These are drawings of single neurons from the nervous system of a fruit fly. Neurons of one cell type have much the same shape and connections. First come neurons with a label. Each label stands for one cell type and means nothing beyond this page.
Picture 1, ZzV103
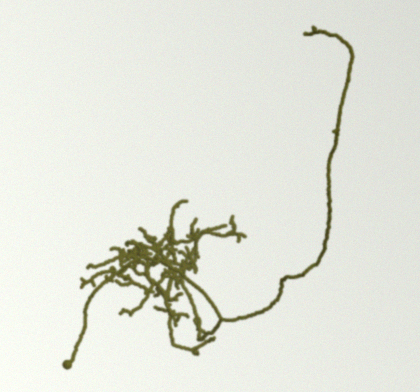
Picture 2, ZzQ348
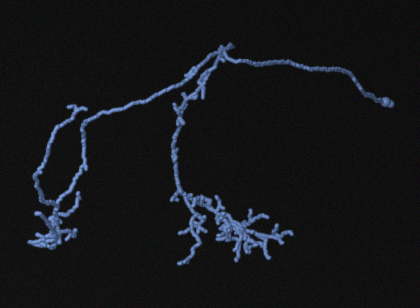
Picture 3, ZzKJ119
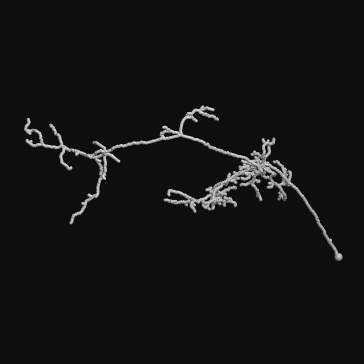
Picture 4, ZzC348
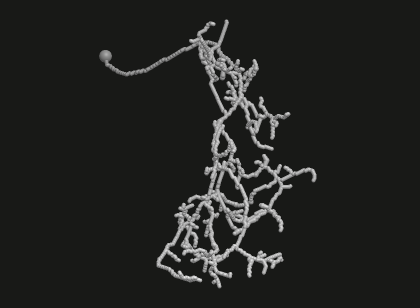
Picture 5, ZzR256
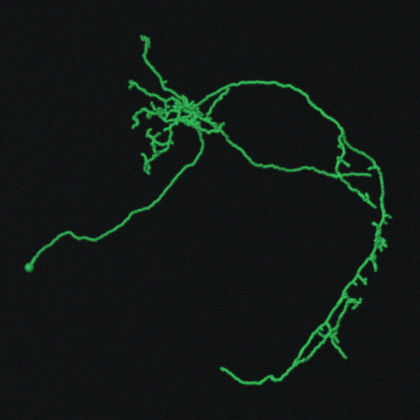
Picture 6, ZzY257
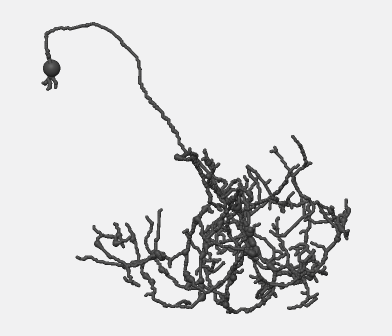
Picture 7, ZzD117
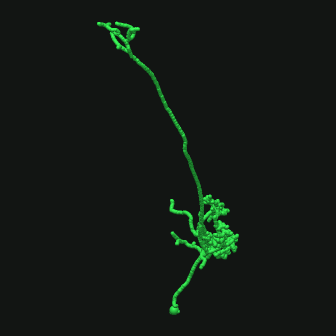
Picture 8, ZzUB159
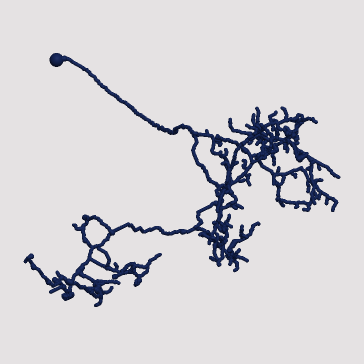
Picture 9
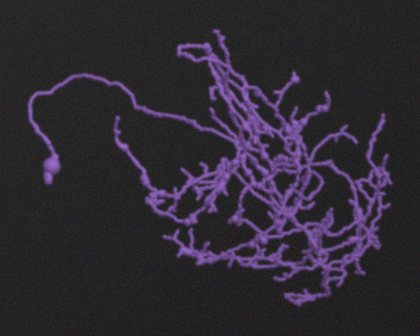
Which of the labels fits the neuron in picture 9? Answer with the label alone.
ZzY257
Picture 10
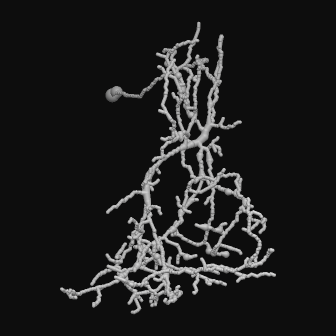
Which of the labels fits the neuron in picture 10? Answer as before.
ZzC348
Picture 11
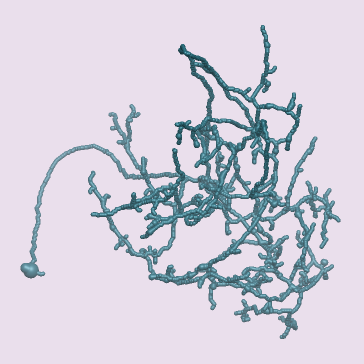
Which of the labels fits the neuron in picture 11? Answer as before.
ZzY257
